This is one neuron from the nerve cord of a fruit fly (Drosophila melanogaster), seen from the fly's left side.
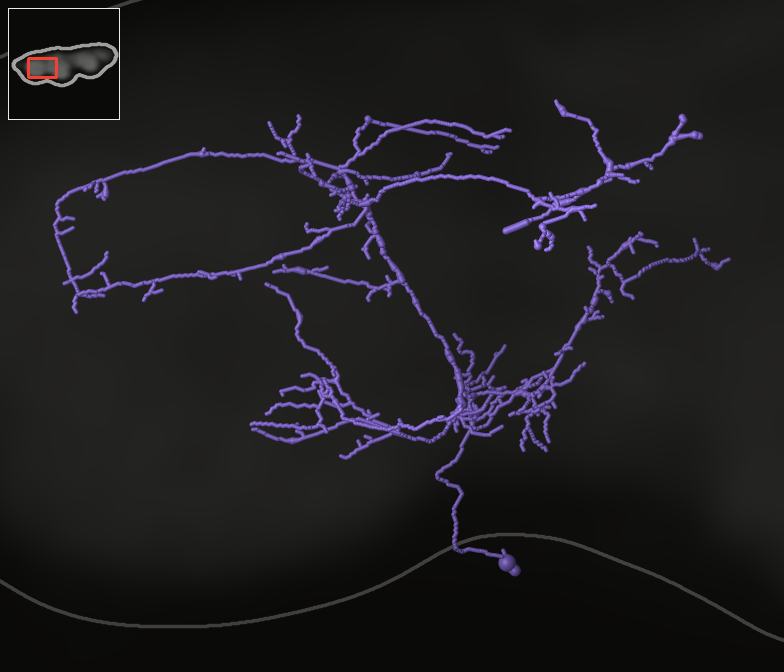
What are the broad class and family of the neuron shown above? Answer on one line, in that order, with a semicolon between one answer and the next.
nerve-cord intrinsic neuron; hemilineage 06B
